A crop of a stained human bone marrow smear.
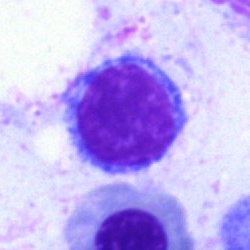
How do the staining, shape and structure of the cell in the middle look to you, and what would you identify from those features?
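Round outline. Cytoplasm: thin deep blue rim around the nucleus, no visible granules. Chromatin dark purple with paler mottled patches. Lymphocyte.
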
